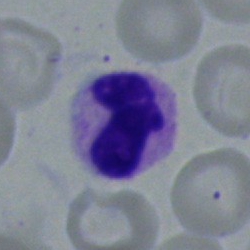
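Band neutrophil, the cell at the centre of a stained human bone marrow smear. A deep indentation marks the left side of the nucleus, whose chromatin is dark purple and densely clumped. The cytoplasm reaches its greatest width to the left of the nucleus and lacks coarse dark granules.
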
